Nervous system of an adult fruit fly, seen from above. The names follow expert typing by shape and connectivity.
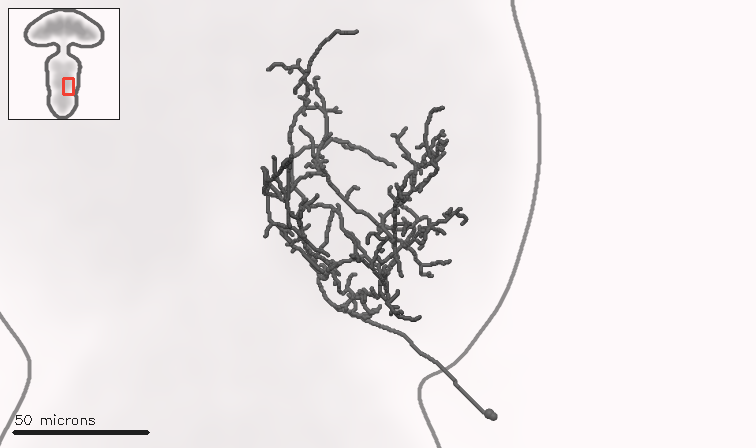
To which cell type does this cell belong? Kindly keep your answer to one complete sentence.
The cell type to which this neuron belongs is IN01B046_a.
